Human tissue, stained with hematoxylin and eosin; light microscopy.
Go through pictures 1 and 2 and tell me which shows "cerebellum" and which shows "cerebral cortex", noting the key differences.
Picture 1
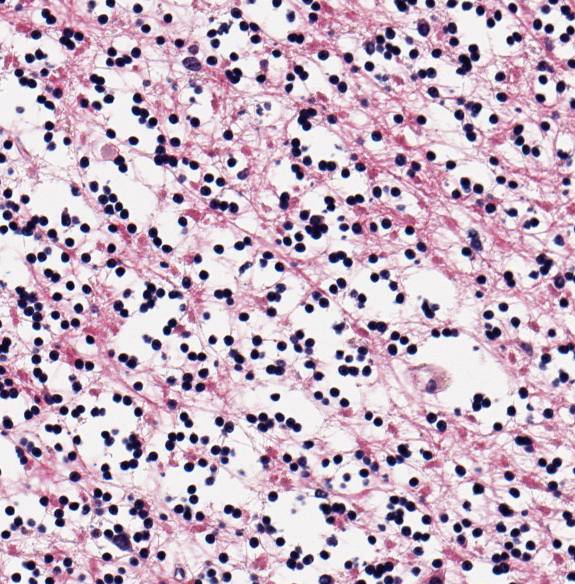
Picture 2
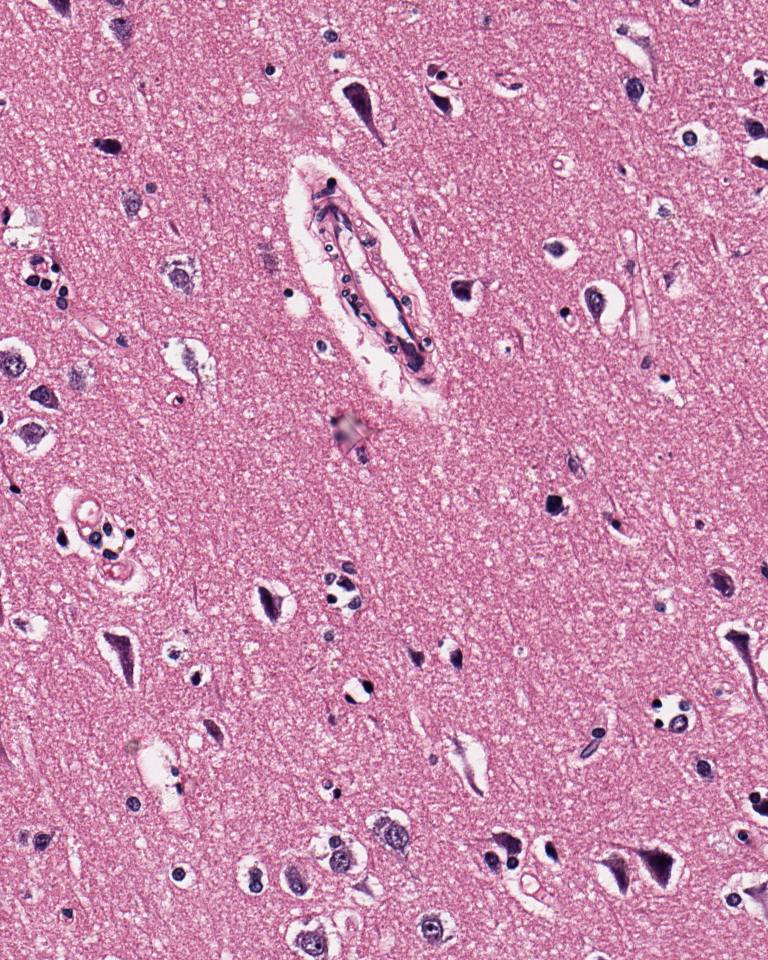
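Picture 1 is cerebellum; picture 2 is cerebral cortex. In picture 1, small, round, uniformly dark nuclei crowd most of the field, with little or no cytoplasm around them and a fine, wispy pink fibrillary meshwork in between. A single larger cell, right of centre and a little below the middle, has pale pink-tan cytoplasm and a larger nucleus. Picture 2 is a pink neuropil, finely fibrillary and finely vacuolated, without epithelium or glands; its small round dark glial nuclei are scattered throughout, some grouped beside neuronal cell bodies. A small thin-walled vessel crosses its upper centre obliquely, from upper left to lower right, and a clear empty space separates its wall from the neuropil.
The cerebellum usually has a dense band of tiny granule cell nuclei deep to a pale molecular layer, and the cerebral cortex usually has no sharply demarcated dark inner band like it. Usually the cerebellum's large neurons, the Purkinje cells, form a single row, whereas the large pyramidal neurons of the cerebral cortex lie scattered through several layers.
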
